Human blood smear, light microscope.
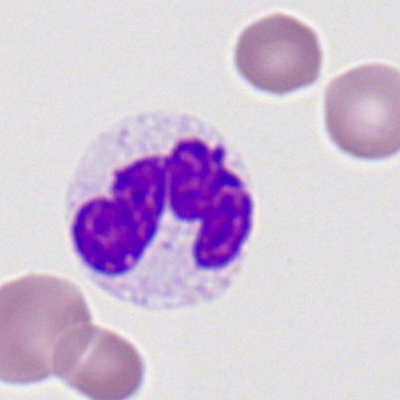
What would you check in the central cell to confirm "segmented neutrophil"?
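The cell is a segmented neutrophil. Its outline is round and smooth, and its chromatin is dark purple and coarsely clumped. The cytoplasm is plentiful and pale pinkish-lilac.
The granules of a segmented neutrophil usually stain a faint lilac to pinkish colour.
The fine, faint lilac granules held in this cytoplasm match that. None of the features seen conflicts with the name.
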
